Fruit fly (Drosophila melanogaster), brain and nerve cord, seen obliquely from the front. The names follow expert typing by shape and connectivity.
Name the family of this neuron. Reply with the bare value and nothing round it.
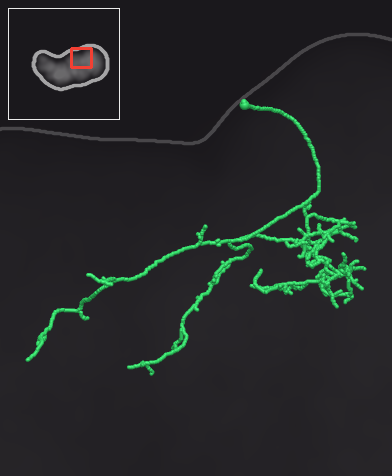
hemilineage SMPp&v1_posterior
